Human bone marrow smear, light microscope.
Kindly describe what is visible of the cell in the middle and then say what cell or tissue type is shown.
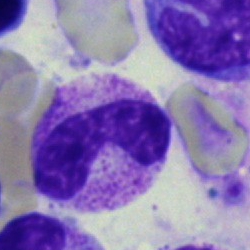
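Look first at the nucleus: it is a thick curved band, bent into a horseshoe with its open side facing downward. Its chromatin is dark purple and coarsely clumped. A moderate amount of pale lilac cytoplasm fills the notch of the nucleus and the area above it, and fine pink-violet granules are scattered densely and evenly through it. This is a band neutrophil.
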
